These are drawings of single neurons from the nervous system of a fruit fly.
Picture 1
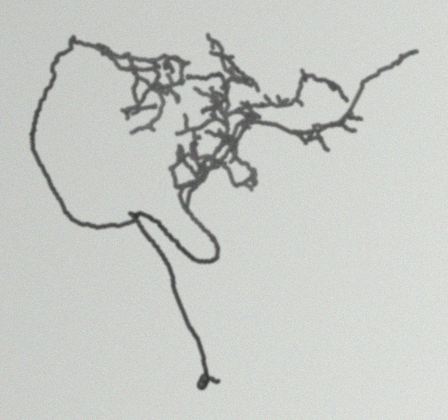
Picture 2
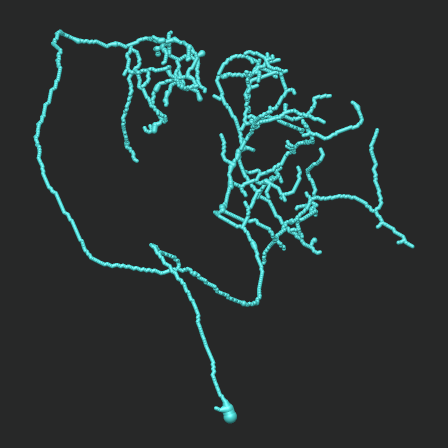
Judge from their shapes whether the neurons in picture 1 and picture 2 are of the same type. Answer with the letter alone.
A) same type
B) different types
B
